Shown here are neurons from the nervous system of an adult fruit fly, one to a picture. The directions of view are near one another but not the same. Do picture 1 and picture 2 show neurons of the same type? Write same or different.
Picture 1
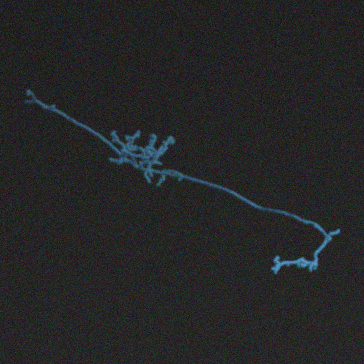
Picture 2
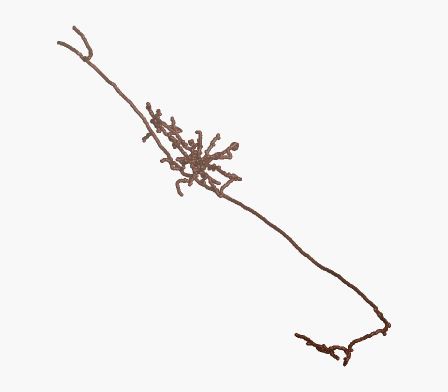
same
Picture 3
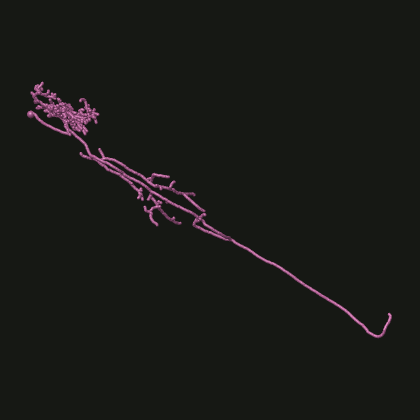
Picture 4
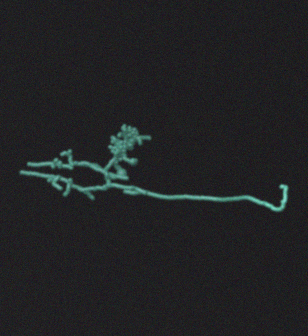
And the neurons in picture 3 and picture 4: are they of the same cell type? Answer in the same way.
same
